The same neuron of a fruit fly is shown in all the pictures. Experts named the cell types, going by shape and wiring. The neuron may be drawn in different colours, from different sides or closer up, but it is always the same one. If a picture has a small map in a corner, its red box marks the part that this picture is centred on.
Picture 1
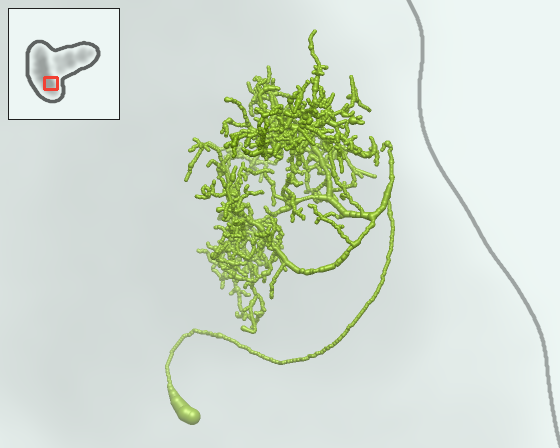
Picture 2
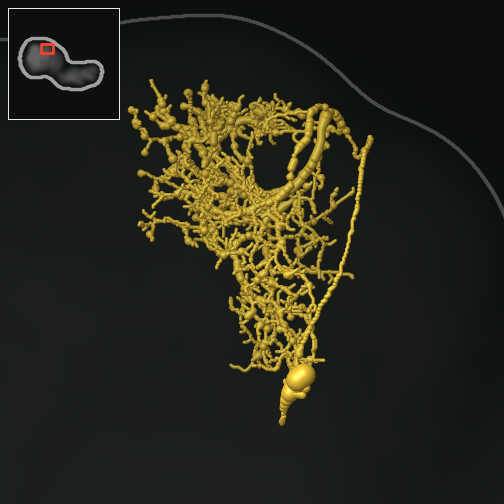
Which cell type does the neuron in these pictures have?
SLP070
